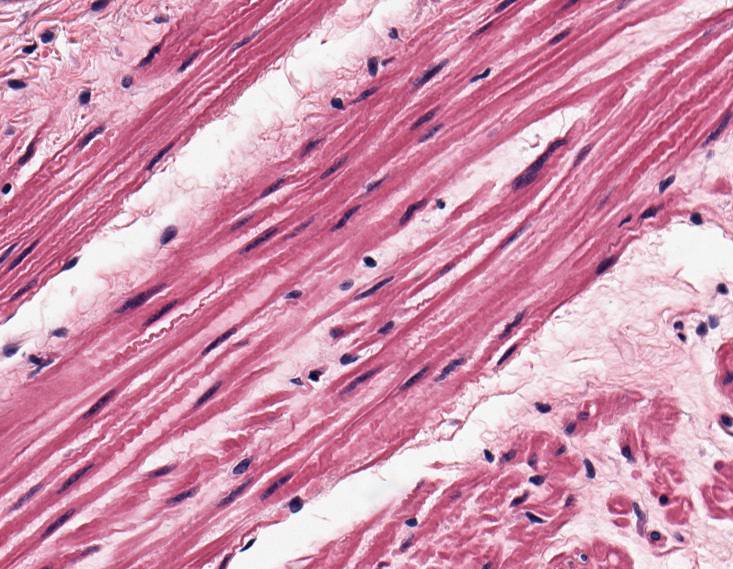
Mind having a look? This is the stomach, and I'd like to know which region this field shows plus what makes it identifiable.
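That's smooth muscle. Parallel bundles of elongated cells run diagonally across most of the field, lower left to upper right, and they're spindle-shaped with tapering ends. Nuclei are elongated, cigar-shaped and dark purple, running along the cell's long axis, each one central rather than at the edge.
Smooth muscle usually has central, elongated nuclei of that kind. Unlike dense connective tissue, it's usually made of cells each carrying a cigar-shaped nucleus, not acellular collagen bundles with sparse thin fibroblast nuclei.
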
